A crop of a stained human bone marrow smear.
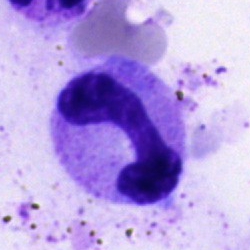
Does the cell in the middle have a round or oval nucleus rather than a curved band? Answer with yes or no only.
No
